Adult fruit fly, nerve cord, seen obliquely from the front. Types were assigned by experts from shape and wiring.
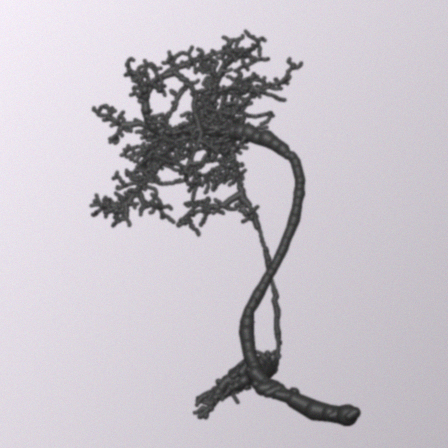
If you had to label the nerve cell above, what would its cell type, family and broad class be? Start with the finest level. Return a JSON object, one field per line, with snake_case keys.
{
 "cell_type": "i1 MN",
 "family": "hemilineage 16B",
 "broad_class": "motor neuron of the nerve cord"
}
